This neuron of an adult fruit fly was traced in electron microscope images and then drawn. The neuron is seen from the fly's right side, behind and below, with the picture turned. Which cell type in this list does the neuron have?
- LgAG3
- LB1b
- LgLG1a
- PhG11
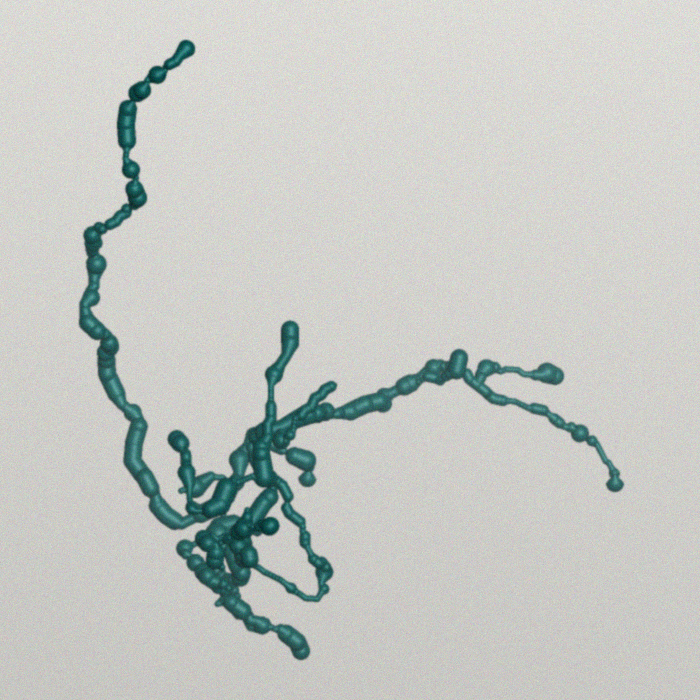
PhG11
